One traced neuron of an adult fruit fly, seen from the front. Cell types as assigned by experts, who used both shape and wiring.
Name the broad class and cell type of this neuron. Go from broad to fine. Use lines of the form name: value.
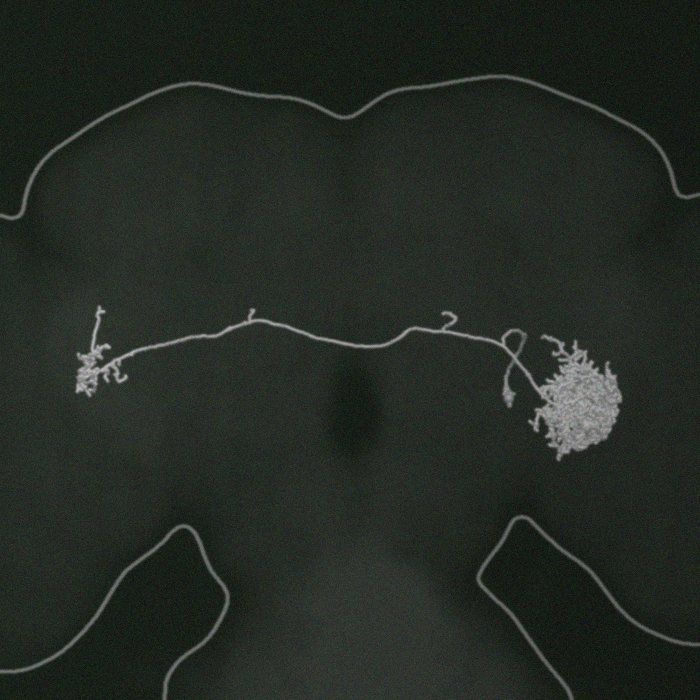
broad class: central-brain intrinsic neuron
cell type: AVLP509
